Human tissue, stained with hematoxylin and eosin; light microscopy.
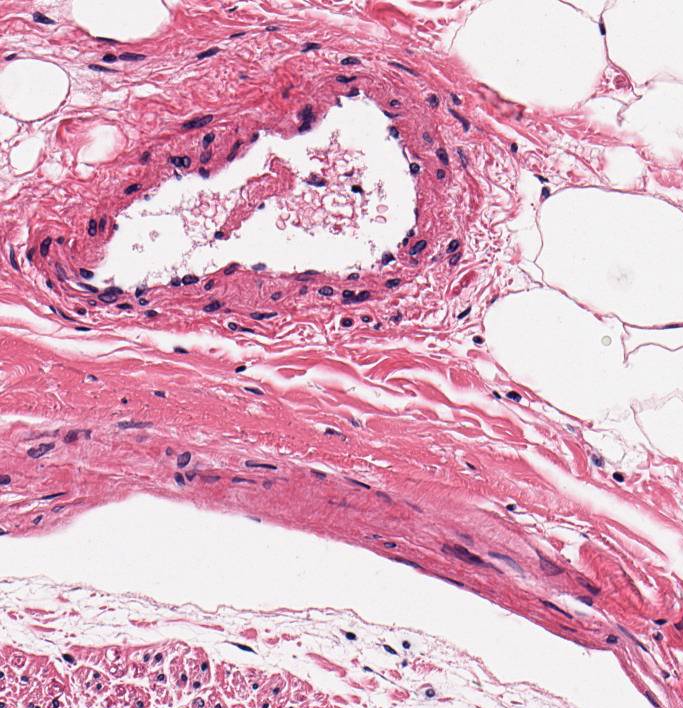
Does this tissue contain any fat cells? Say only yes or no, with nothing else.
Yes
